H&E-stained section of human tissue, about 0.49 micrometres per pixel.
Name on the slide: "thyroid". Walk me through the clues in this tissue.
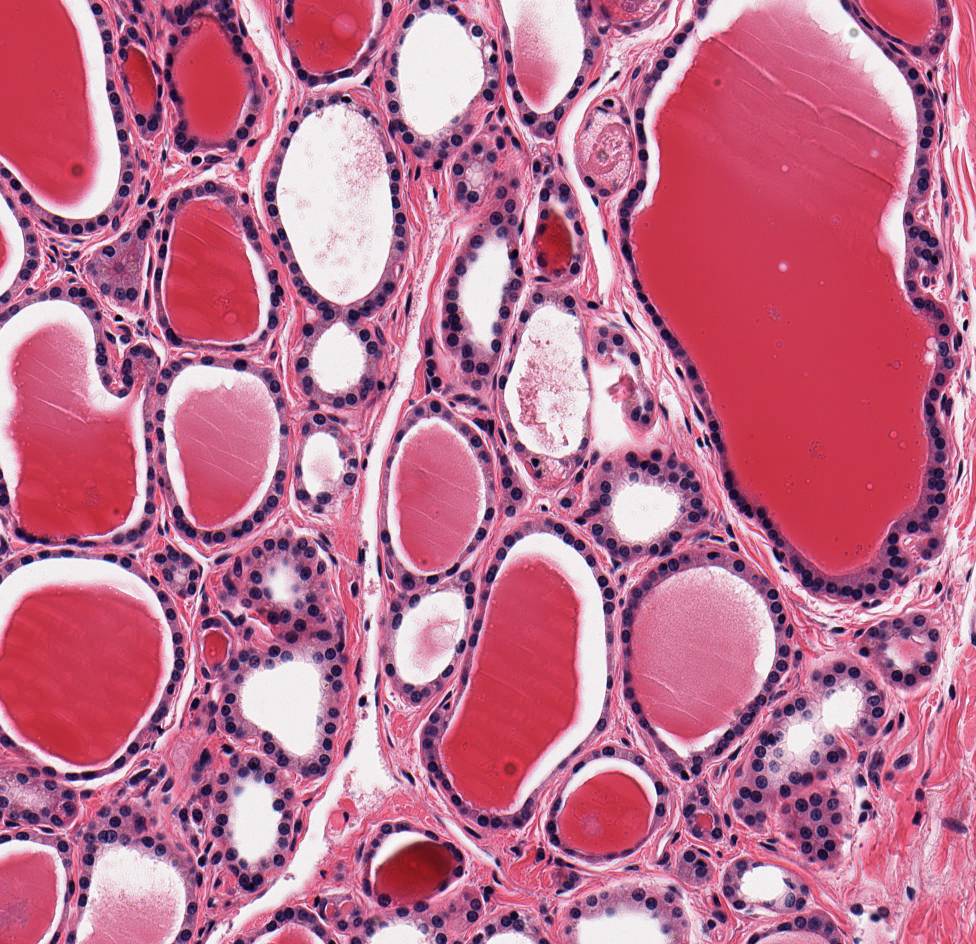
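Checking against thyroid: closely packed, closed, round to oval follicles of widely varying size fill the field.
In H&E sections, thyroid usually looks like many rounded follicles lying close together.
The arrangement here agrees. Each follicle has a single layer of flattened to low cuboidal epithelial cells with small, round, dark, evenly spaced nuclei that do not overlap.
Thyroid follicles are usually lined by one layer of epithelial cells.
That fits too. Thin pink fibrous strands separate the follicles, one band running top to bottom through the middle.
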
